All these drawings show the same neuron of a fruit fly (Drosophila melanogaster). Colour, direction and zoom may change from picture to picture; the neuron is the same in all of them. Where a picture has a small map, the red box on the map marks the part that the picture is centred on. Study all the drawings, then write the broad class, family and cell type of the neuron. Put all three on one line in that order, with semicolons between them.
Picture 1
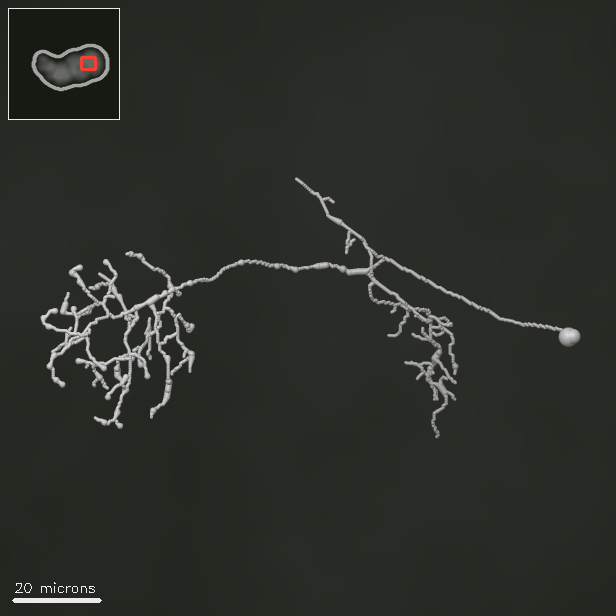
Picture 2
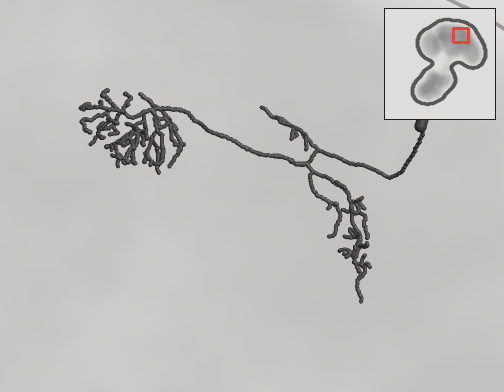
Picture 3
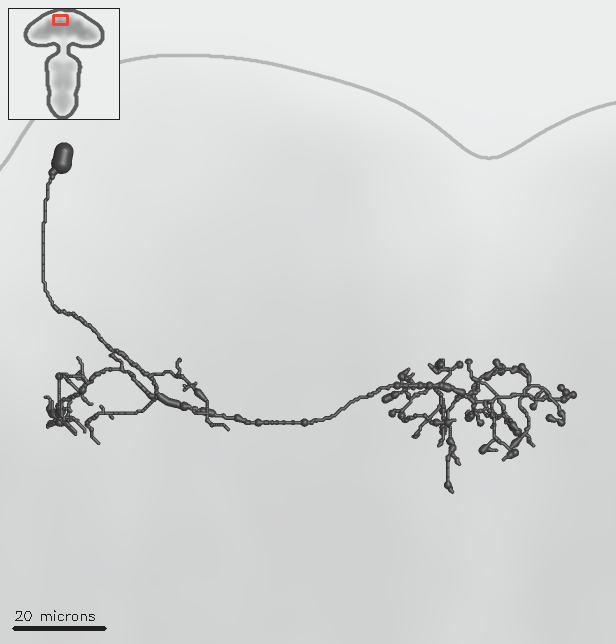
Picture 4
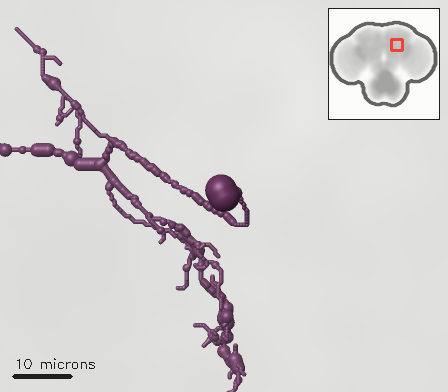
central-brain intrinsic neuron; hemilineage EBa1; ER3a_c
